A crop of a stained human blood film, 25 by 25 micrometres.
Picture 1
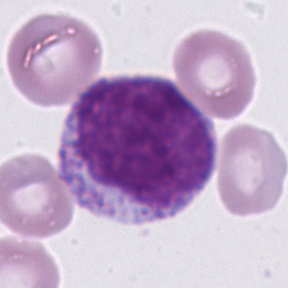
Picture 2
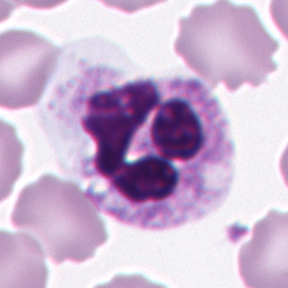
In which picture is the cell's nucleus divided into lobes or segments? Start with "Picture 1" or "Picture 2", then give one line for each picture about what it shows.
Picture 2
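Picture 1: The nucleus is a single rounded mass without lobes.
Picture 2: The nucleus is divided into three separate lobes.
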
